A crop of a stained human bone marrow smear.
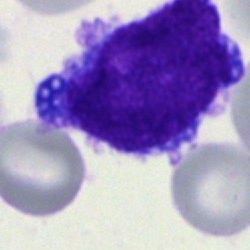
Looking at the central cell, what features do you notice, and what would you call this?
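A very dark purple nucleus fills most of it, chromatin dense and finely mottled. Small pale lilac buds stick out from the surface, plainest along the upper-left edge. A bluish bulge at the left edge holds a small cluster of clear round vacuoles. It's a blast.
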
